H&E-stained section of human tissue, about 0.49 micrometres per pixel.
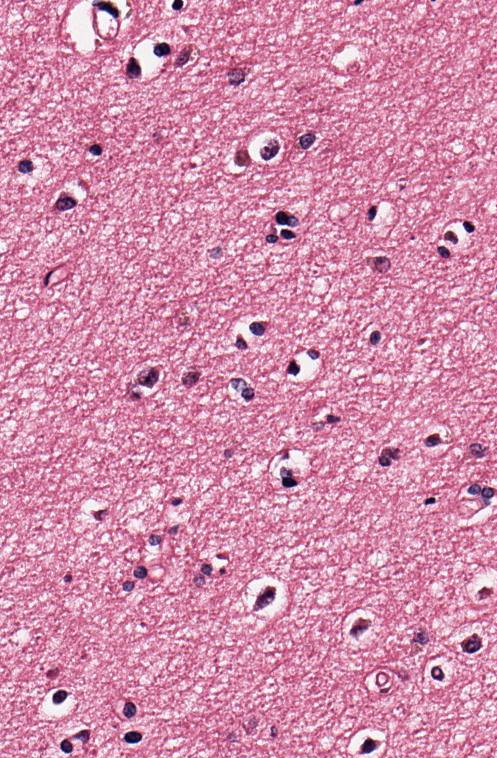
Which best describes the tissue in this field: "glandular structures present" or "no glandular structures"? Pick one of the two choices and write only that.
No glandular structures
